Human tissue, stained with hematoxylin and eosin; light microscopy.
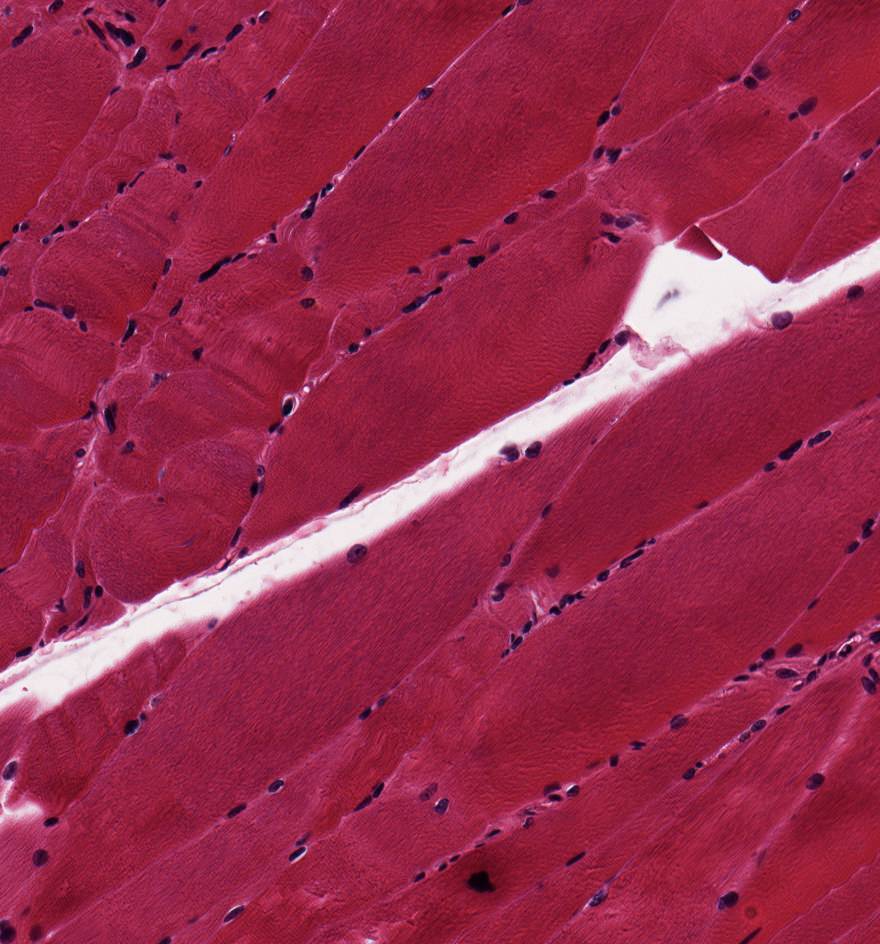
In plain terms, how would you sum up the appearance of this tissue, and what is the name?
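Nuclei sit at the fibre edges, just under the surface rather than centrally; they're small, dark and flattened, elongated along the fibres. Cytoplasm is a deep, even pink, with faint cross-striations in several fibres. Just a thin layer of connective tissue separates neighbouring fibres. This is skeletal muscle.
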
